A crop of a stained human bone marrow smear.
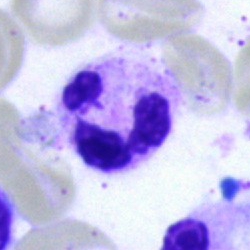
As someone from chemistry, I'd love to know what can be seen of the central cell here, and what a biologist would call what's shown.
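Nucleus: three lobes joined by narrow strands. Nucleoli: none visible. Cytoplasm: fine pinkish-violet granules, scattered throughout. Vacuoles: none seen. Cell: segmented neutrophil.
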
